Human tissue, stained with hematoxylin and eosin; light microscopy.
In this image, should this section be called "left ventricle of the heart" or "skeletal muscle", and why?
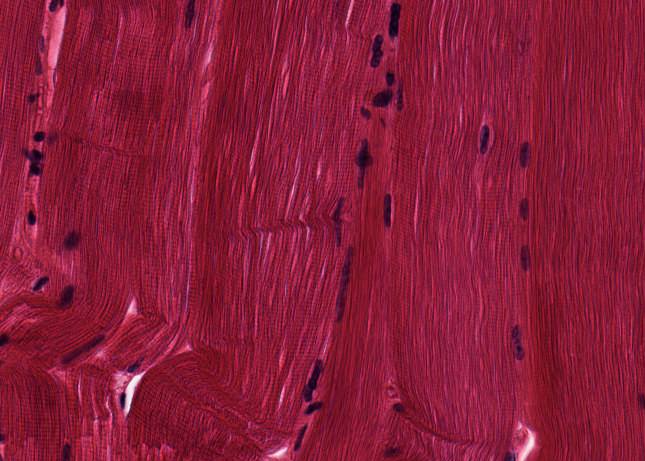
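This is skeletal muscle. Long parallel muscle fibres run top to bottom across most of the field, their cytoplasm a deep red-pink. Now find the nuclei: dark, elongated, aligned with the fibres' long axis, and sitting at the fibre edges rather than the centres.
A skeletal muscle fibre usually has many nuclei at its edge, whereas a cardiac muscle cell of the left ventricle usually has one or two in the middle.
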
